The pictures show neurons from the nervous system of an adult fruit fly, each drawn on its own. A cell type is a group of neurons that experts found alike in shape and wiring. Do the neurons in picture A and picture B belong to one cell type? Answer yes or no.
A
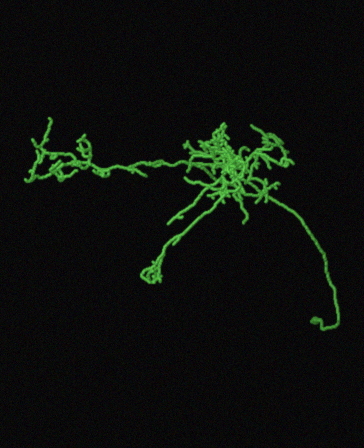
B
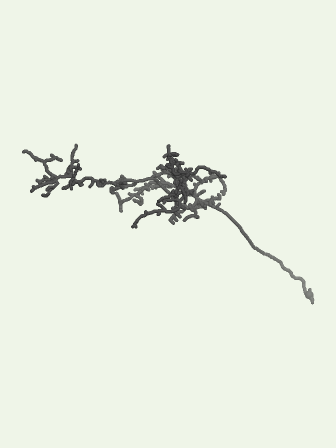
yes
